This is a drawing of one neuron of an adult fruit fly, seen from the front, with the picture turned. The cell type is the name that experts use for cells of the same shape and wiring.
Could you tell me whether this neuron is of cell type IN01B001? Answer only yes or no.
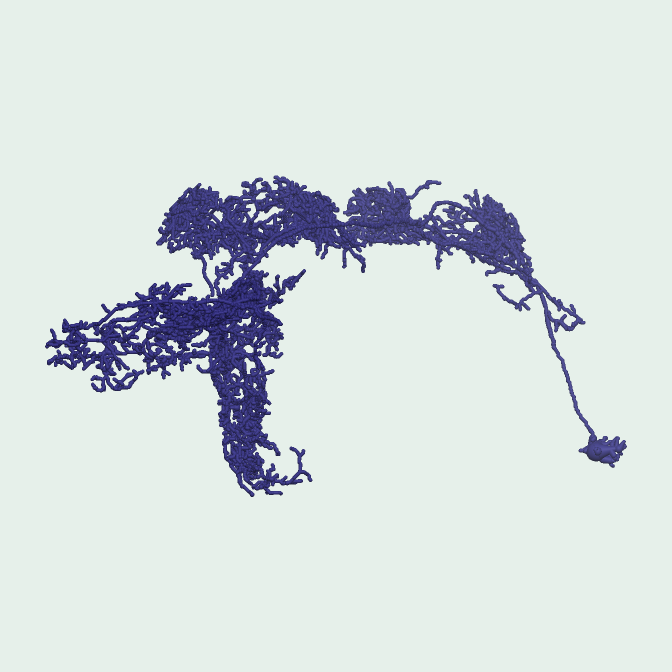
yes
